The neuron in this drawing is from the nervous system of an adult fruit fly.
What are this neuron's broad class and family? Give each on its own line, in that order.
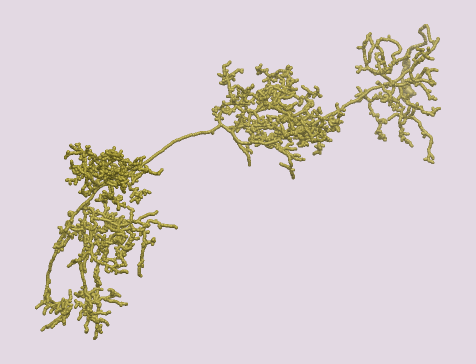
optic-lobe intrinsic neuron
TmY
